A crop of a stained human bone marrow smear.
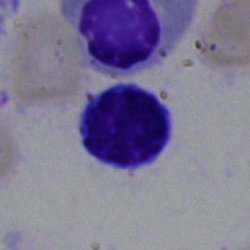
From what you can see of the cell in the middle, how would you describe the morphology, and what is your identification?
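Outline nearly round. Nucleus occupying almost the whole cell; chromatin dark purple, dense. Cytoplasm scant, at most a thin deep-blue rim at the edge. Lymphocyte.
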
